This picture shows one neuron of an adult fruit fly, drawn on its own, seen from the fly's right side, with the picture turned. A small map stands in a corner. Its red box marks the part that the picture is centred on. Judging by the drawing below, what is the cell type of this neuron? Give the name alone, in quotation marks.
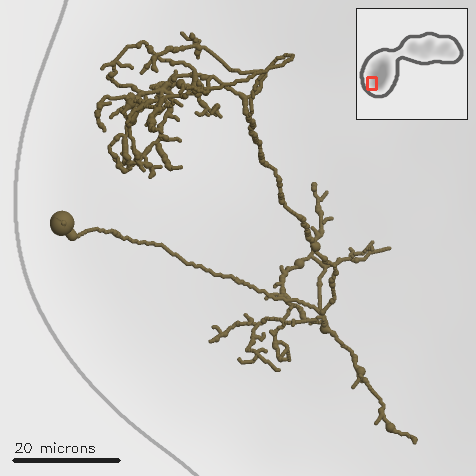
"PAM01"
